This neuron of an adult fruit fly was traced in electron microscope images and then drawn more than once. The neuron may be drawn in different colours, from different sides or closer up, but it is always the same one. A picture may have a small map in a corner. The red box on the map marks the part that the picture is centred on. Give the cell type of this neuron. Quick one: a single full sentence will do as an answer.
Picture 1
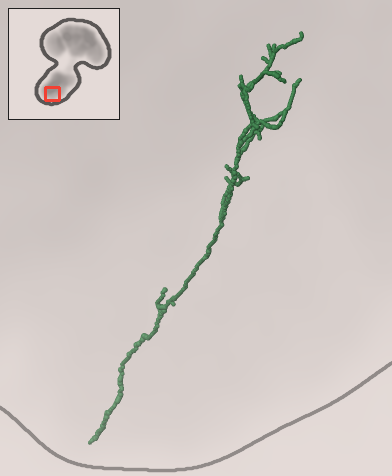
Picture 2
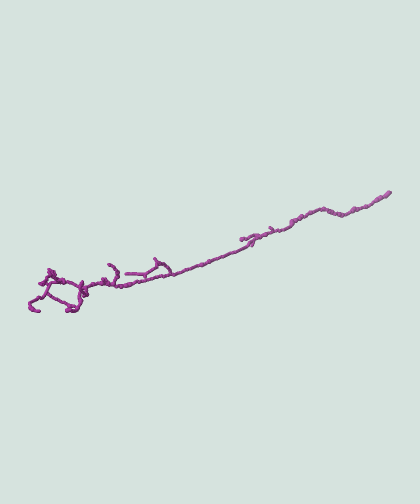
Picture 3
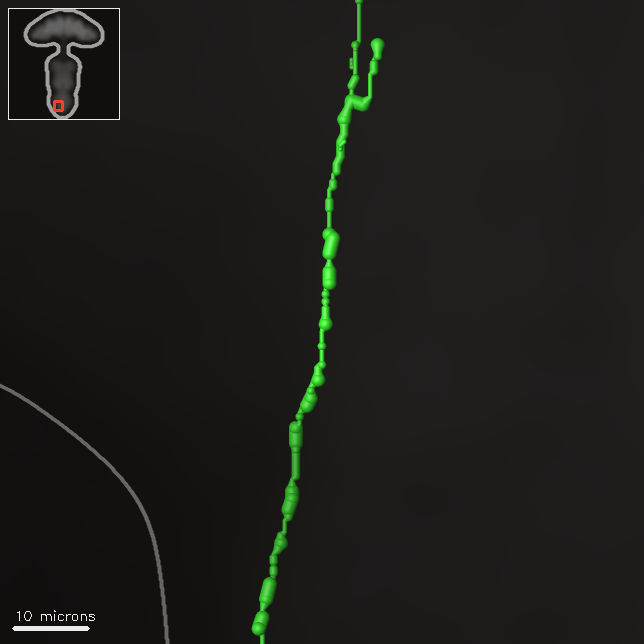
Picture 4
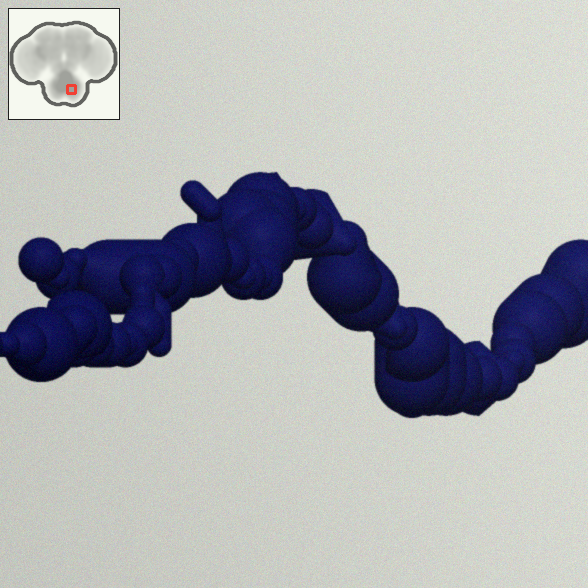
The cell type SNpp40 is the type of this neuron.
